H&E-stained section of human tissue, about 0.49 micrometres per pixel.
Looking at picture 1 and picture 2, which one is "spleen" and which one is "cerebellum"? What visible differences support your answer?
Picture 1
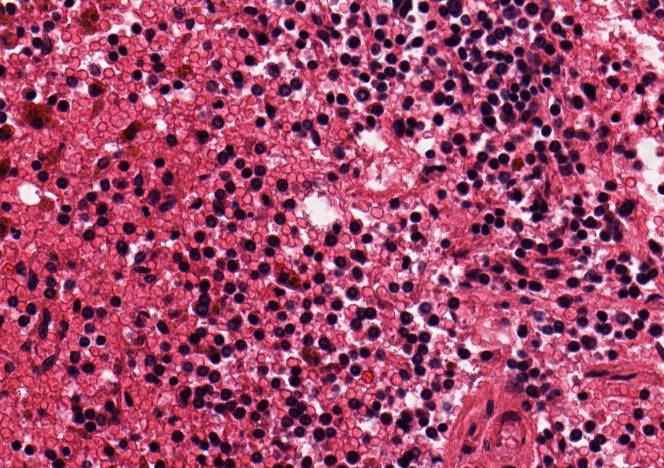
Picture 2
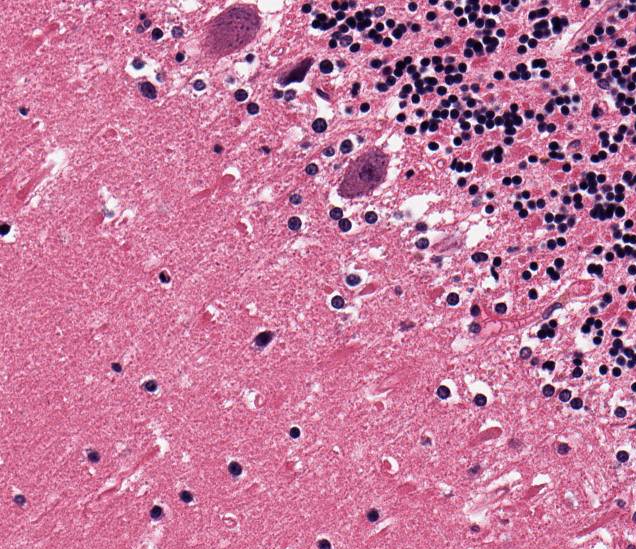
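Spleen's the first picture, and the second one is cerebellum. In the spleen, clumps of coarse brown granular pigment sit inside cells at the upper left. Toward the right edge, strands of pink fibrillary stroma run among the cells, carrying elongated spindle-shaped nuclei. The red cells there are round profiles with darker rims and paler centres. The cerebellum is a different story: a densely cellular zone fills the upper right, packed with small, round, darkly stained nuclei that show very little cytoplasm. Along its border with the pale zone, near the top centre, sit large neurons with abundant purple-tinged cytoplasm, three of them in this field.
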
